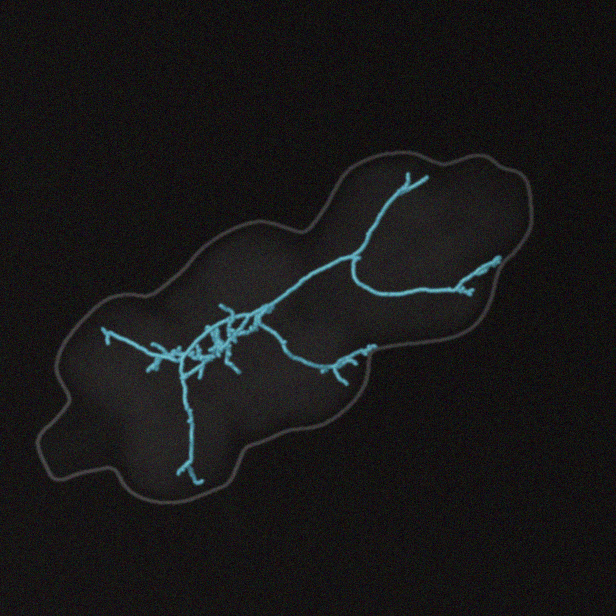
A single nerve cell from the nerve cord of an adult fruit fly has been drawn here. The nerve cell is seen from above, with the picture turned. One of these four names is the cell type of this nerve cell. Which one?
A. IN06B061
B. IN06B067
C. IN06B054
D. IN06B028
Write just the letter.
D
